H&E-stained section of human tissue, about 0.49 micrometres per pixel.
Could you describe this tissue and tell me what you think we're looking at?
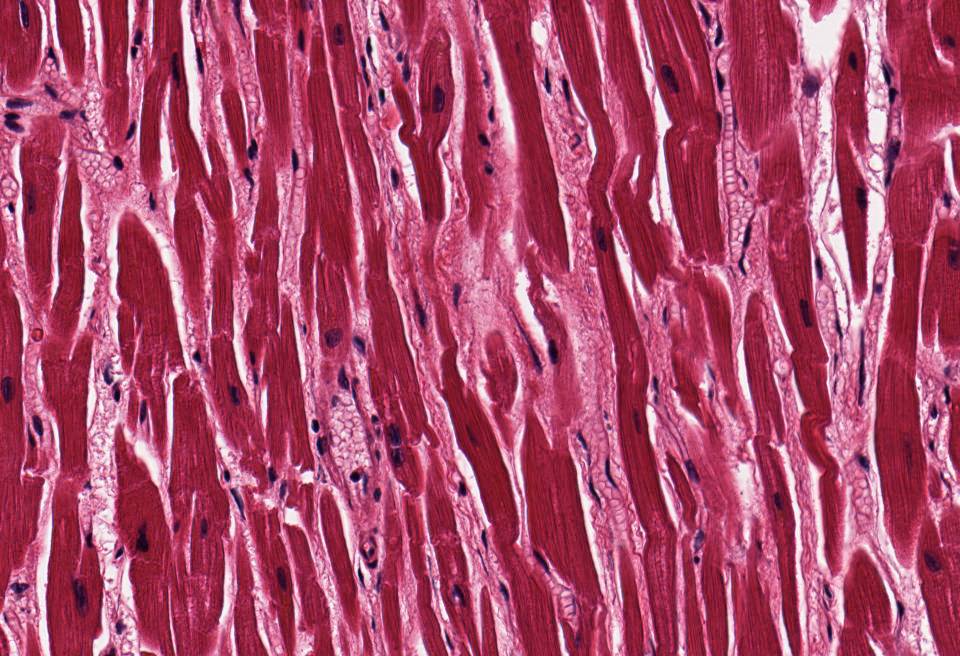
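Elongated muscle fibres fill the field, lying parallel and running roughly from top to bottom. Many fibres branch and join neighbouring fibres. Each contains a centrally placed oval nucleus. The cytoplasm is deep red with fine cross-striations. The tissue is atrial appendage of the heart.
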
